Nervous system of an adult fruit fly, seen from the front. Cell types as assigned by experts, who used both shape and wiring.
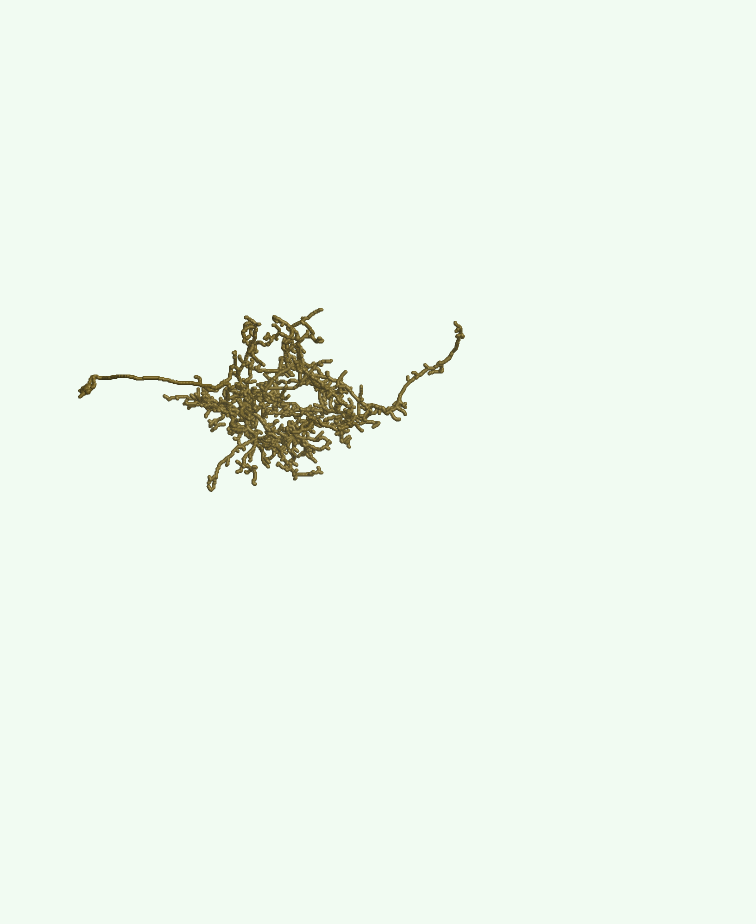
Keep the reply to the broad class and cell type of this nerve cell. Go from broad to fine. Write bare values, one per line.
central-brain intrinsic neuron
CL066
